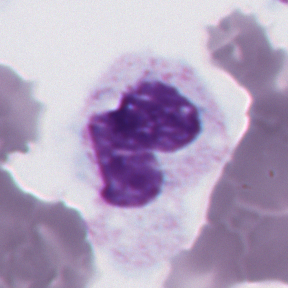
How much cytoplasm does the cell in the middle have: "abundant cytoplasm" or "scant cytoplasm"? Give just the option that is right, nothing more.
Abundant cytoplasm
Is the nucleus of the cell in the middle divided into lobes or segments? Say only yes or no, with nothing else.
Yes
